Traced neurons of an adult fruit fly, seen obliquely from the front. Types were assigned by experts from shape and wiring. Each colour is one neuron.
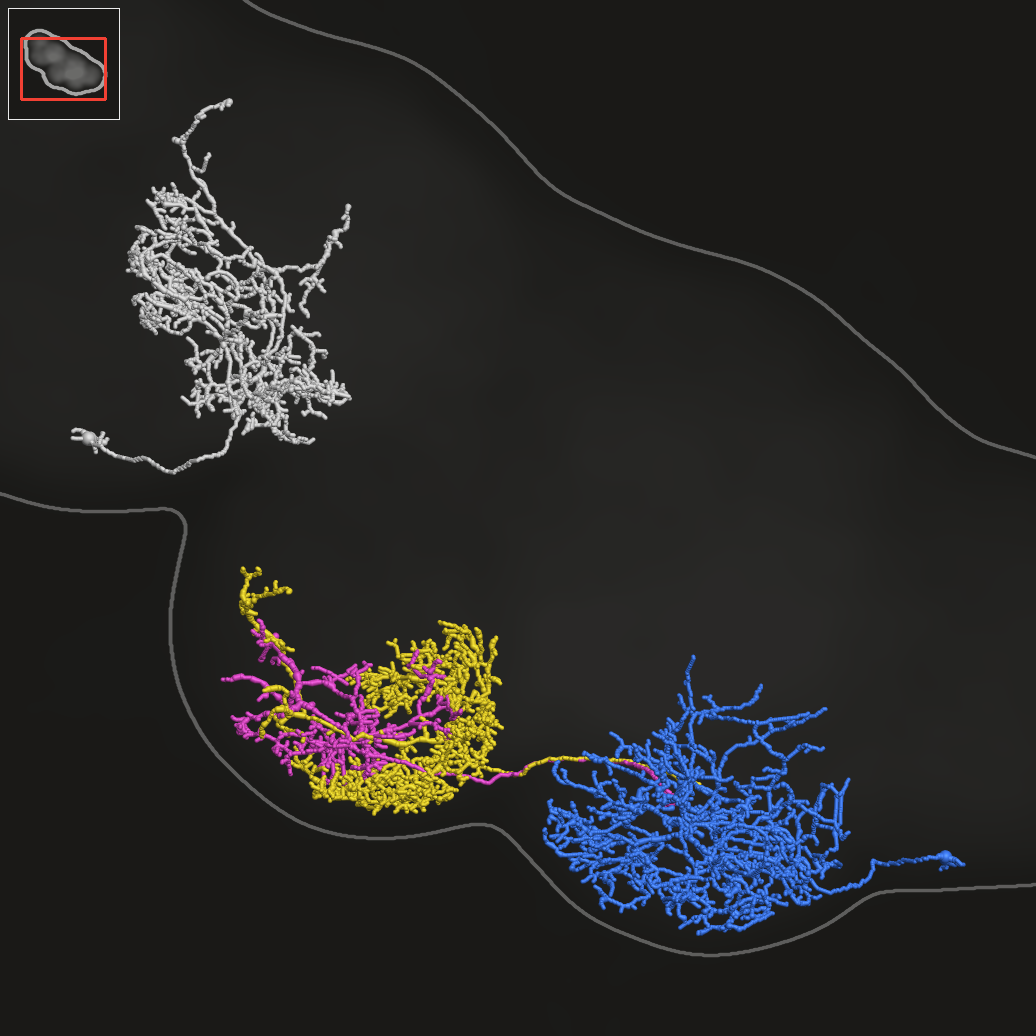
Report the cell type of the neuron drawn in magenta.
IN13B054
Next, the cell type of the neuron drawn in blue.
IN13B021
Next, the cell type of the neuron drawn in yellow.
IN13B025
